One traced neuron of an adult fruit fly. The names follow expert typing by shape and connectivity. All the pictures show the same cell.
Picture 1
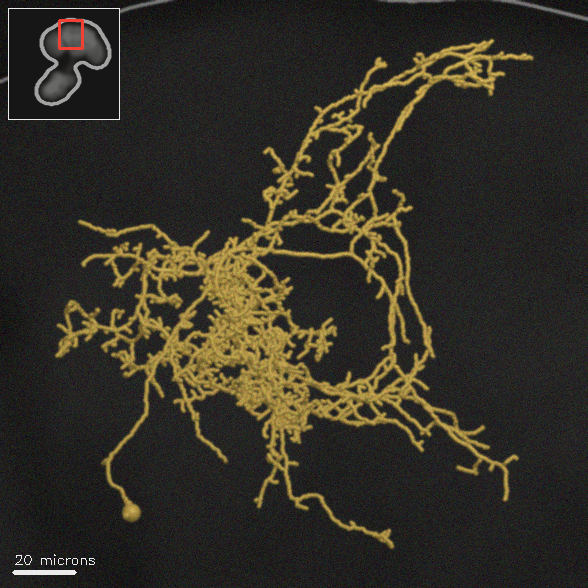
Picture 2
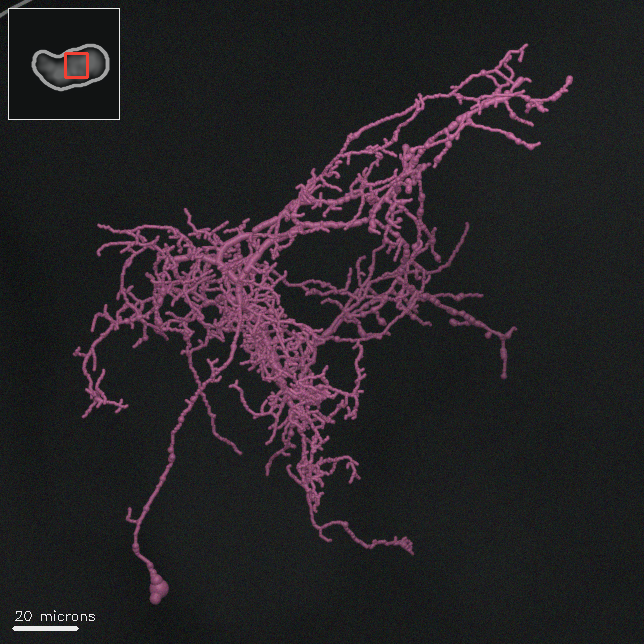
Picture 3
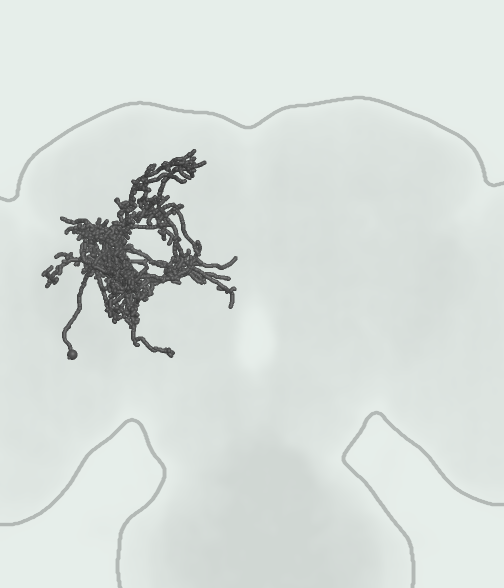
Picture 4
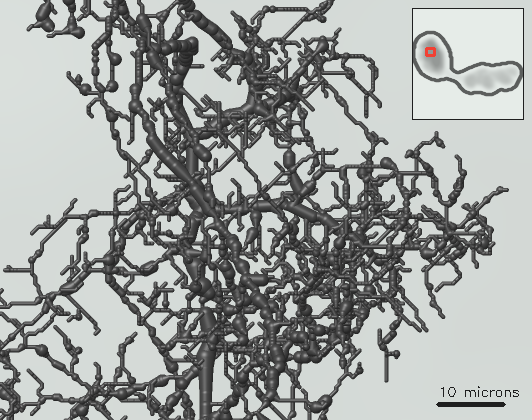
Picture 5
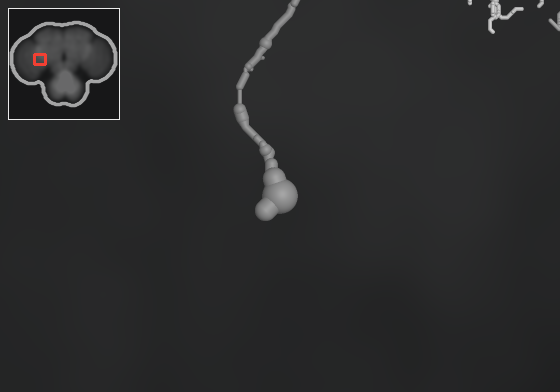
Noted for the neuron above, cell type: AVLP316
